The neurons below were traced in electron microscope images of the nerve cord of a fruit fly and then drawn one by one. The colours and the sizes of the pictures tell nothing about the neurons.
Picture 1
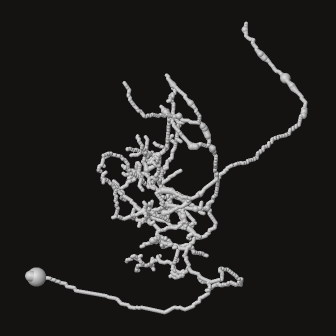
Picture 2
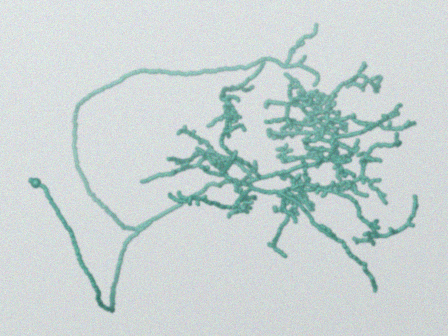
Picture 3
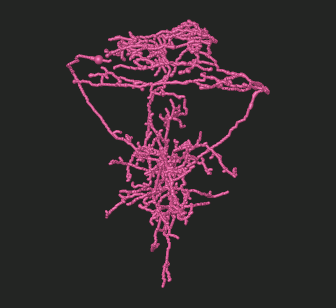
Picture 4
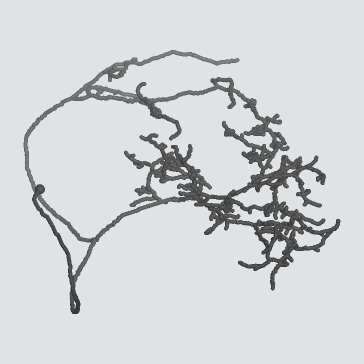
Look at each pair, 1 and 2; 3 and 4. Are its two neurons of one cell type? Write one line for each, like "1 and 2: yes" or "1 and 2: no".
1 and 2: no
3 and 4: no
